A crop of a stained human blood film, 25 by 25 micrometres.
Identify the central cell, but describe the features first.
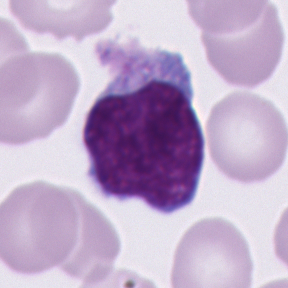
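Along its top edge the cytoplasm is ragged, with fine frayed projections. The nucleus has an irregular, lumpy outline rather than a round one, and no nucleolus is visible within it. No vacuoles appear in the cytoplasm. The cell is a typical lymphocyte.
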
